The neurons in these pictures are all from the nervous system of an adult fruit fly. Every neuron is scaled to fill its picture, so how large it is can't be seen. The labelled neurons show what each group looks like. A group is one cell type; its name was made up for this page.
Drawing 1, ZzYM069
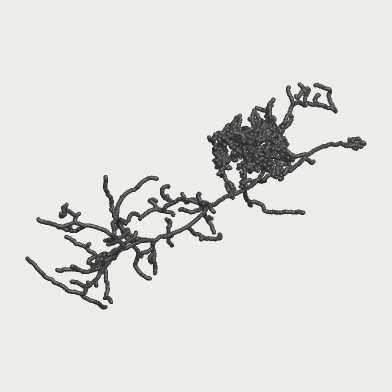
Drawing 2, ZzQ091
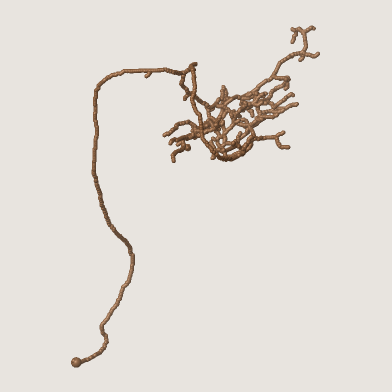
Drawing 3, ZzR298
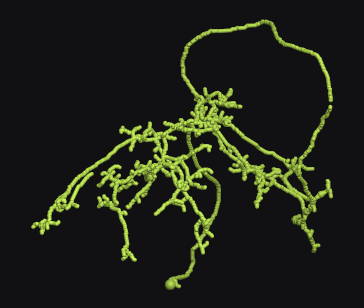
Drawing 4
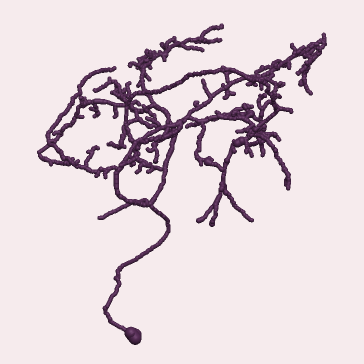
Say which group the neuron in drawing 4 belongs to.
ZzR298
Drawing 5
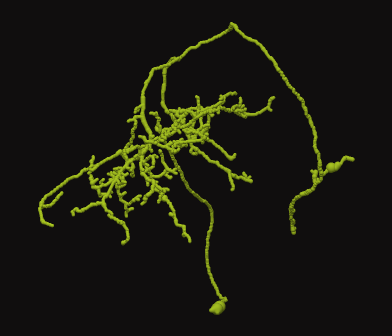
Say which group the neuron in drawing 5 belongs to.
ZzR298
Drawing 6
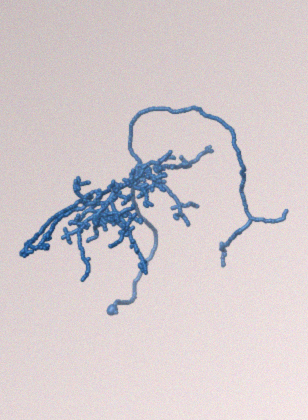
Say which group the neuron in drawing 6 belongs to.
ZzR298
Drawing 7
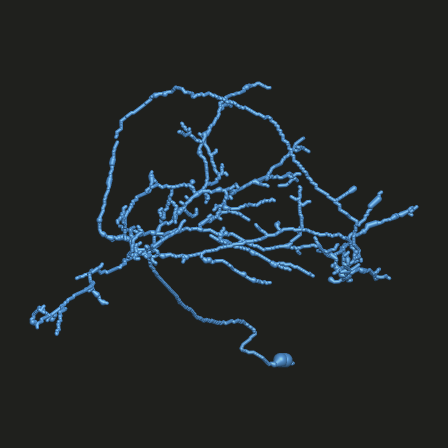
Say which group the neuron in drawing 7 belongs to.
ZzR298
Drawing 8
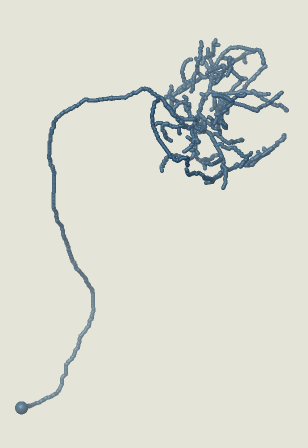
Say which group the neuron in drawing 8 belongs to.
ZzQ091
